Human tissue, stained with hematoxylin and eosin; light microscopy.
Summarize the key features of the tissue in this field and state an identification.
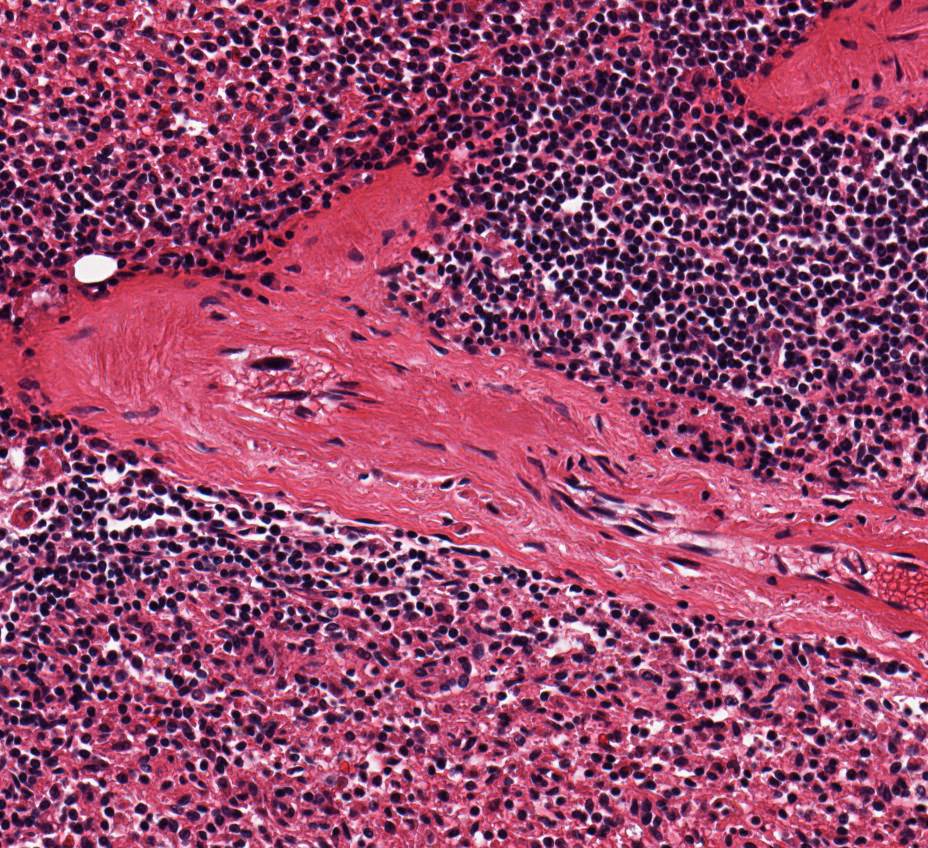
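Fibrous band present; spindle-shaped nuclei within it lie parallel to its long axis. Above band: densely packed small lymphocytes, round dark nuclei, scant cytoplasm. Below band: cells more loosely spaced, more pink material between nuclei. Top right corner: second, smaller pink fibrous band. Tissue: spleen.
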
